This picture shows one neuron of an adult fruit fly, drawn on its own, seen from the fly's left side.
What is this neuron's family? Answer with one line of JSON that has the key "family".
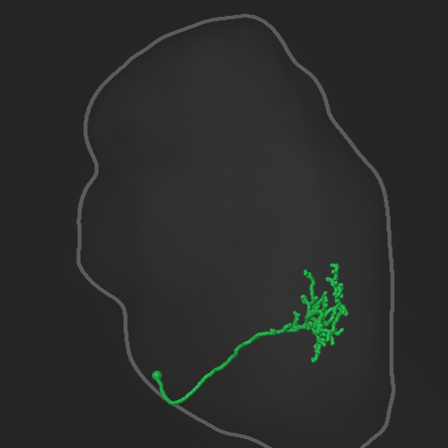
{"family": "hemilineage MD3"}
